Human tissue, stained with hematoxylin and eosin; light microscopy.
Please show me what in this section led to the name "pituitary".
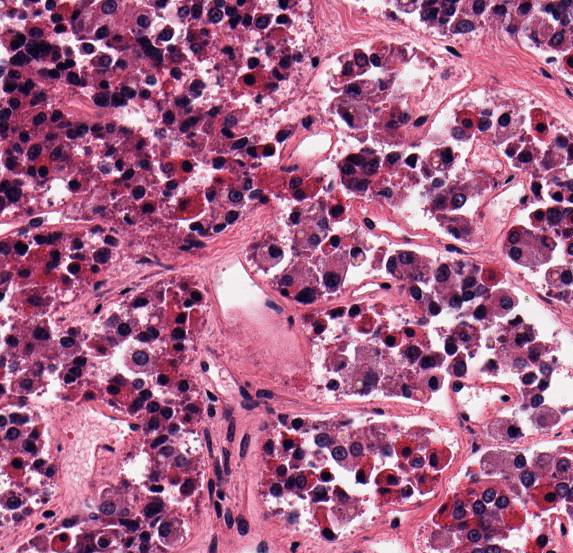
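This section is pituitary.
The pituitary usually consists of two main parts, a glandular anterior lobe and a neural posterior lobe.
Across the whole field the cells lie in nests separated by thin pink fibrous septa. Within the nests the cells are mixed: some have bright red granular cytoplasm, others purple-grey or pale cytoplasm.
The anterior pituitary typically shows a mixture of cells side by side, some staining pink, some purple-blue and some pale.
The mixed cells in these nests therefore go with the anterior pituitary. A broader band of pink fibrous stroma runs through the centre of the field and down towards the bottom, and elongated spindle-shaped nuclei lie within it near the bottom centre.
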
